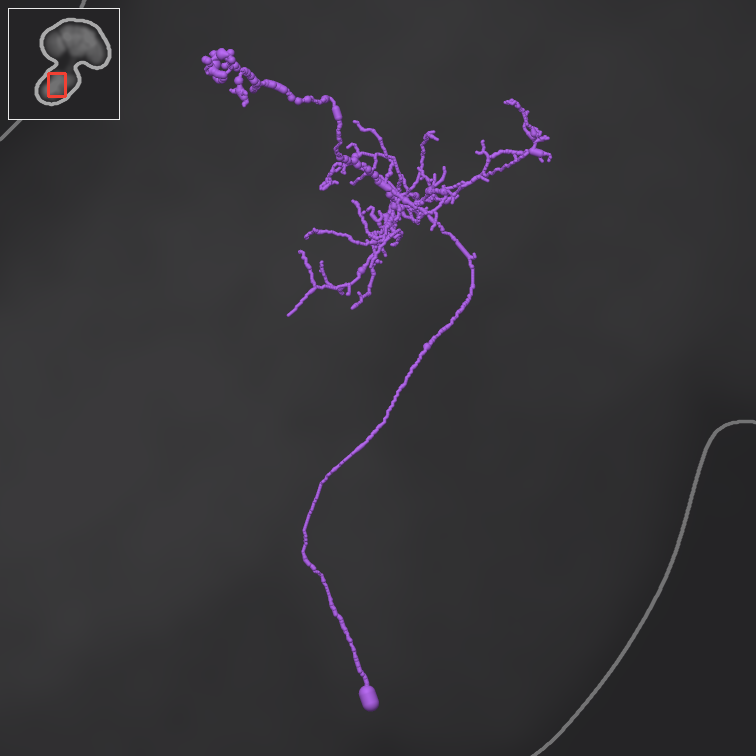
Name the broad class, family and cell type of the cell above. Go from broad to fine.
nerve-cord intrinsic neuron; hemilineage 06A; IN06A070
